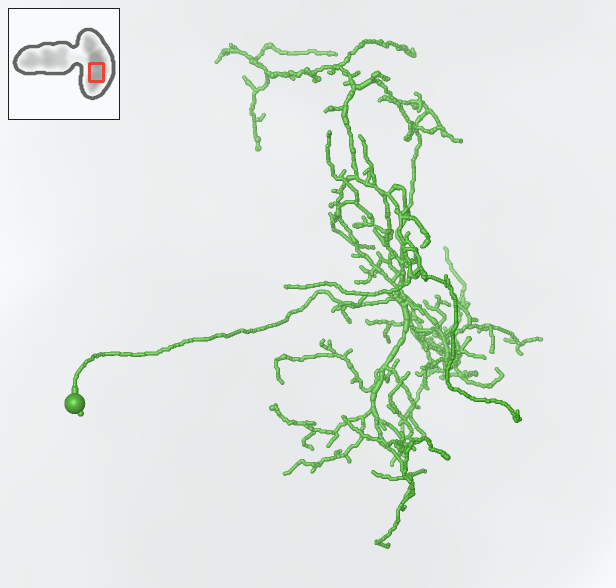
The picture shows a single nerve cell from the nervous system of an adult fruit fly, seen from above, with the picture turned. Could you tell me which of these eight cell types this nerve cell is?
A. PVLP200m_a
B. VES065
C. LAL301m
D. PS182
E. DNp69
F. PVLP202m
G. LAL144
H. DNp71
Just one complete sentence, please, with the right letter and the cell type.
The nerve cell is PVLP202m in cell type, which is option F.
